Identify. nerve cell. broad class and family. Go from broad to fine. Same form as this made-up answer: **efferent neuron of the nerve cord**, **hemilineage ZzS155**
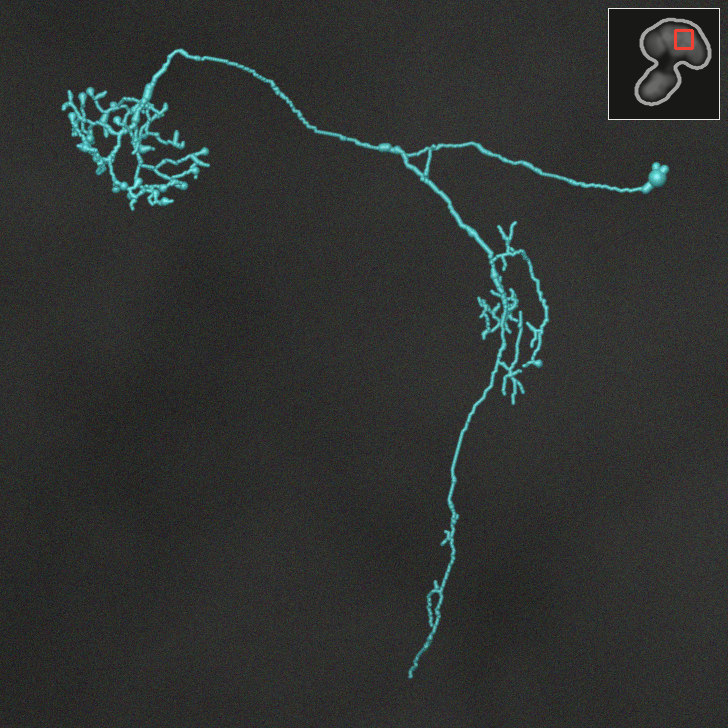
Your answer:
**central-brain intrinsic neuron**, **hemilineage EBa1**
